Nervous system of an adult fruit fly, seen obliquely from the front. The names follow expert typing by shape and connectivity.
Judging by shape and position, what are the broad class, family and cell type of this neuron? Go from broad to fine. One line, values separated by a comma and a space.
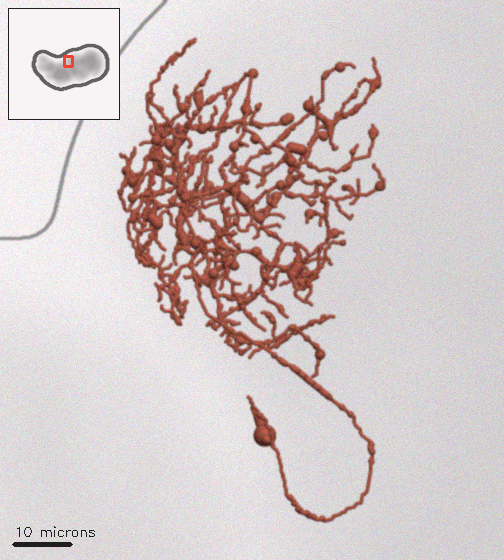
central-brain intrinsic neuron, hemilineage LHl4_dorsal, LHAV4g12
